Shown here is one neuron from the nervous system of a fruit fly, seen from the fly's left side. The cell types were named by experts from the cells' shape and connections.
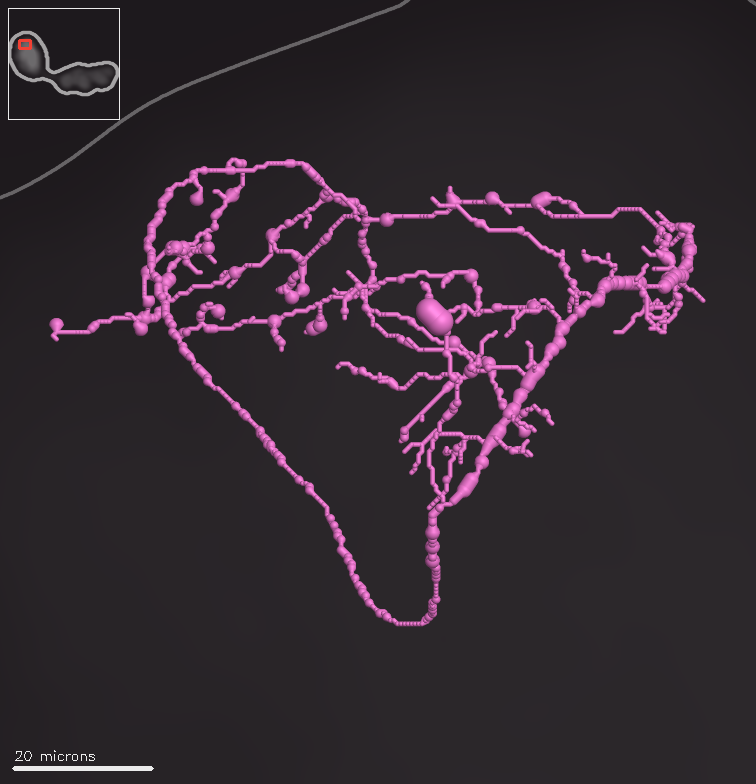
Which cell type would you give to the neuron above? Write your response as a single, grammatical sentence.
The cell type of the neuron here is LHAD1b1_b.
